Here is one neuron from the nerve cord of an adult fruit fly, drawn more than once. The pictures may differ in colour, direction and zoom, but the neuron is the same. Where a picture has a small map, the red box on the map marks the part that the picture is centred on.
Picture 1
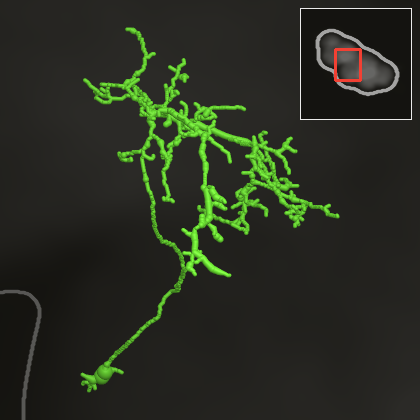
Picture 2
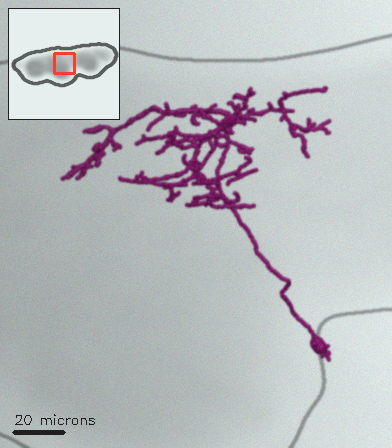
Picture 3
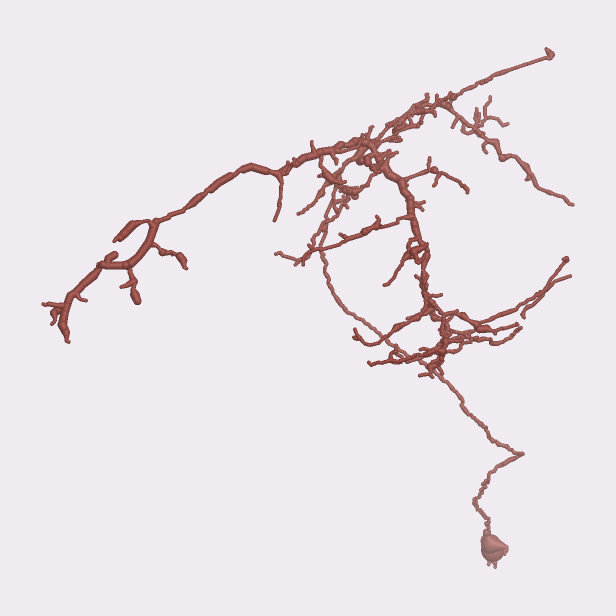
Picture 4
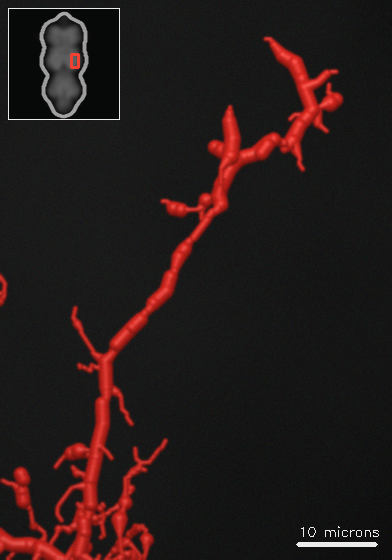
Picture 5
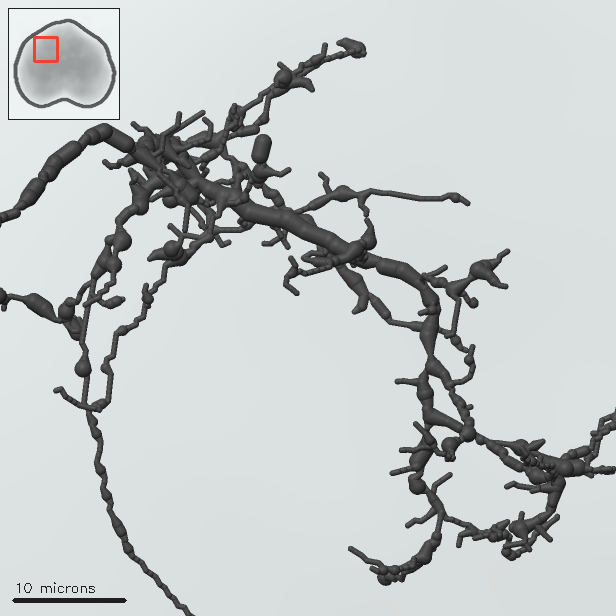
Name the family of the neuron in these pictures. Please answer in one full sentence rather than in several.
The neuron is listed under family hemilineage 03B.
